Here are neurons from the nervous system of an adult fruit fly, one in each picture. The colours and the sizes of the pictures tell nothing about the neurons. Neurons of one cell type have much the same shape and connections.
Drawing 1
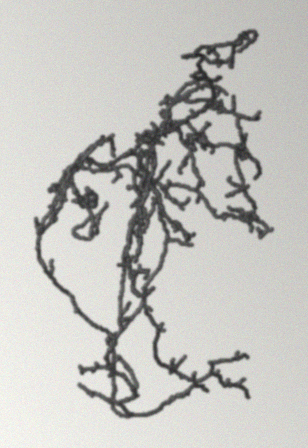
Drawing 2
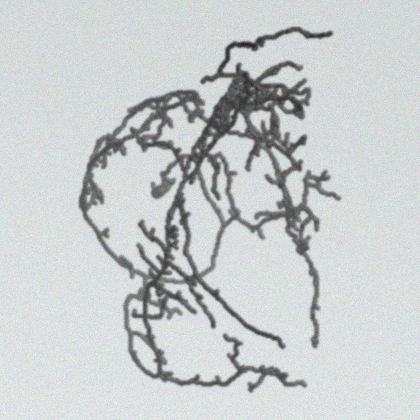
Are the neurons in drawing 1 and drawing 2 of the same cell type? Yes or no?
yes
